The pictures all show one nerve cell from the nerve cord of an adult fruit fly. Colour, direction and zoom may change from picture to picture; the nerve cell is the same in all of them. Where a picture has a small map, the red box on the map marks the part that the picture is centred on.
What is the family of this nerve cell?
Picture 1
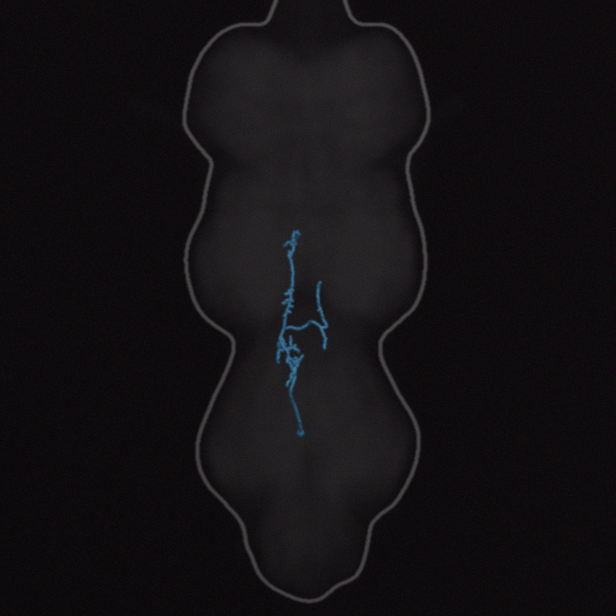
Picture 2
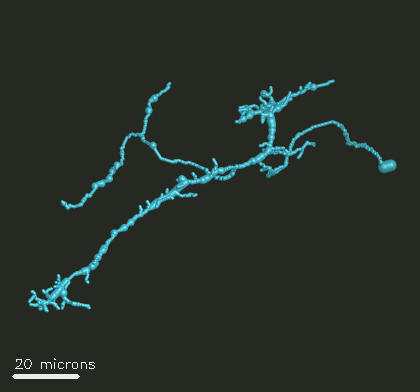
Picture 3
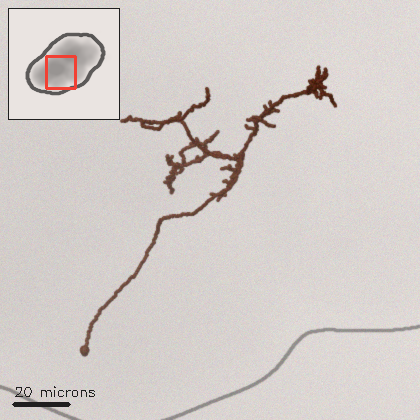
hemilineage 10B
